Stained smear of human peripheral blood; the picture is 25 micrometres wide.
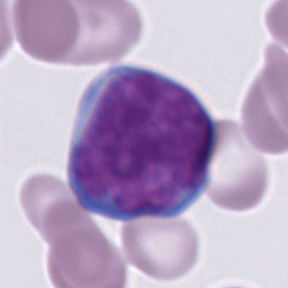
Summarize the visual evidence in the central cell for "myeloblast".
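So, the nucleus here is about 12 micrometres across and fills about 80% of the cell's area.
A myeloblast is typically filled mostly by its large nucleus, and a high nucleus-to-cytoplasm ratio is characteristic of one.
That proportion sits well with the name. The cytoplasm is a thin rim of clear blue, widest along the left and lower edge.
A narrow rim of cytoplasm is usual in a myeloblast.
Otherwise I just see a smooth, roughly round outline with slightly flattened sides and no projections or blebs, and purple, finely patterned chromatin with small paler spaces between darker strands.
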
